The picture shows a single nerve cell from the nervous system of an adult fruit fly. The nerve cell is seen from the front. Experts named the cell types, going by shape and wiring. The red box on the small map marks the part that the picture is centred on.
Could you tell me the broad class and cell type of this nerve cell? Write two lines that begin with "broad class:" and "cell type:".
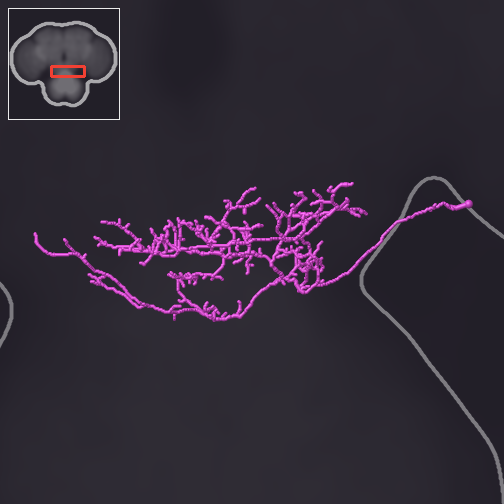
broad class: central-brain intrinsic neuron
cell type: GNG463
